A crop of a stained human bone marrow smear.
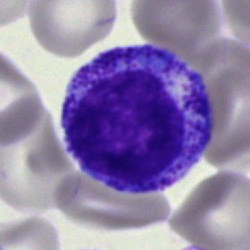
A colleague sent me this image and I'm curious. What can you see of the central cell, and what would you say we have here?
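Outline: round. The nucleus is off-centre toward the lower left, so the band of cytoplasm is wider at the upper right. Chromatin is dense and dark purple, and no distinct nucleolus is visible. Identification: myelocyte.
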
